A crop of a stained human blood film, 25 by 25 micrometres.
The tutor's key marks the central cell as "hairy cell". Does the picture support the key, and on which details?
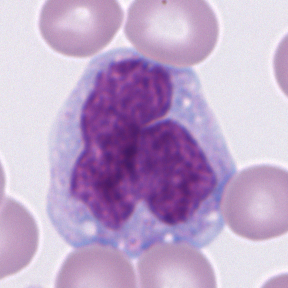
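No distinct nucleoli show in the nucleus, and that point fits either name.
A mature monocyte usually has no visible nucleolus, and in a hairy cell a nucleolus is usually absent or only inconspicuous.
The cytoplasm is pale grey-blue and forms a rim on all sides of the nucleus, which fills about 60% of the cell's area.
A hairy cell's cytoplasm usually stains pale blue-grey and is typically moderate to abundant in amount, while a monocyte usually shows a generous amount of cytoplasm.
So neither the colour nor the rim of cytoplasm separates the two. Size is where it leans: the cell is about 18 micrometres across.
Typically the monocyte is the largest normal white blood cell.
That size goes with monocyte. Beyond that, the outline is irregular rather than smoothly round, small clear vacuoles are scattered through the cytoplasm, and there are no coarse coloured granules. Taken together, hairy cell isn't the right call here; this is a monocyte.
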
